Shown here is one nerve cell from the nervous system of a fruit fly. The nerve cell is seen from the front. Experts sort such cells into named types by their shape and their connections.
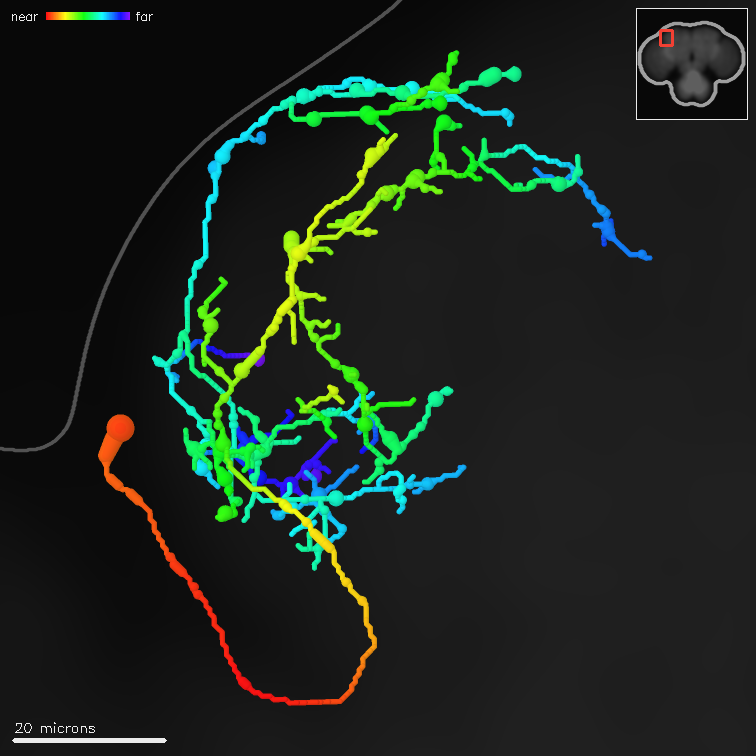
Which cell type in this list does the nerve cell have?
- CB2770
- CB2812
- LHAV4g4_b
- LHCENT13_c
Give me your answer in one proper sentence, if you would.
The cell type carried by this nerve cell is CB2770.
